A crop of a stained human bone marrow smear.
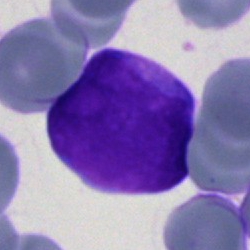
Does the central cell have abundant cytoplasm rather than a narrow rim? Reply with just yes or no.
No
